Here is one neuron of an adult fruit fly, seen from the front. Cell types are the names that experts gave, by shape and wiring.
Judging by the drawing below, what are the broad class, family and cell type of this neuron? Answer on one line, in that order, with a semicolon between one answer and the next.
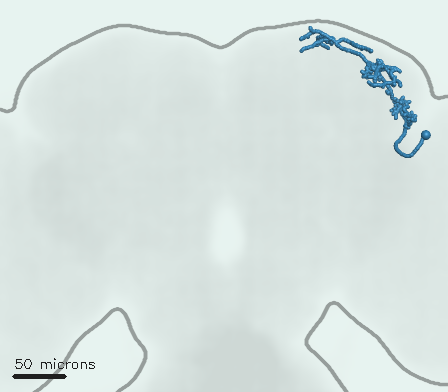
central-brain intrinsic neuron; hemilineage LHa3; LHAV3a1_b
